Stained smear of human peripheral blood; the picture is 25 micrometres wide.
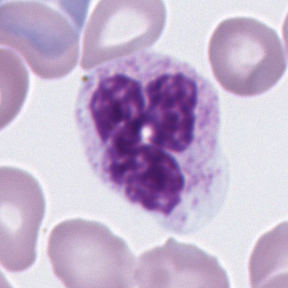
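Segmented neutrophil, the central cell: its outline looks smooth and roughly round to oval, and I see no surface projections. The nucleus measures about 13 by 10 micrometres, and its chromatin appears dark purple and coarsely clumped. The cytoplasm reads as pale pinkish-lilac rather than blue, with fine lilac granules scattered throughout.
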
